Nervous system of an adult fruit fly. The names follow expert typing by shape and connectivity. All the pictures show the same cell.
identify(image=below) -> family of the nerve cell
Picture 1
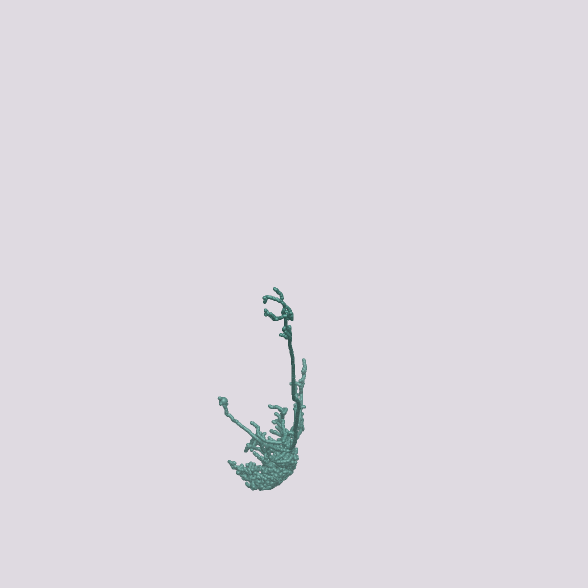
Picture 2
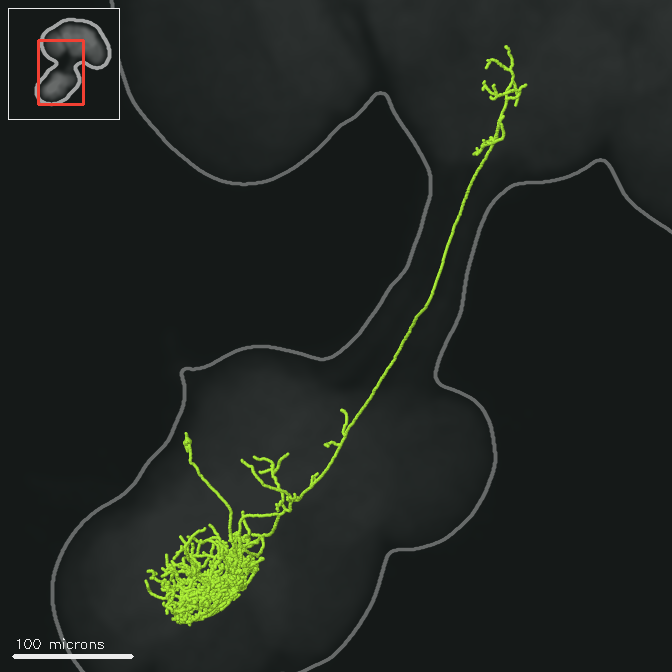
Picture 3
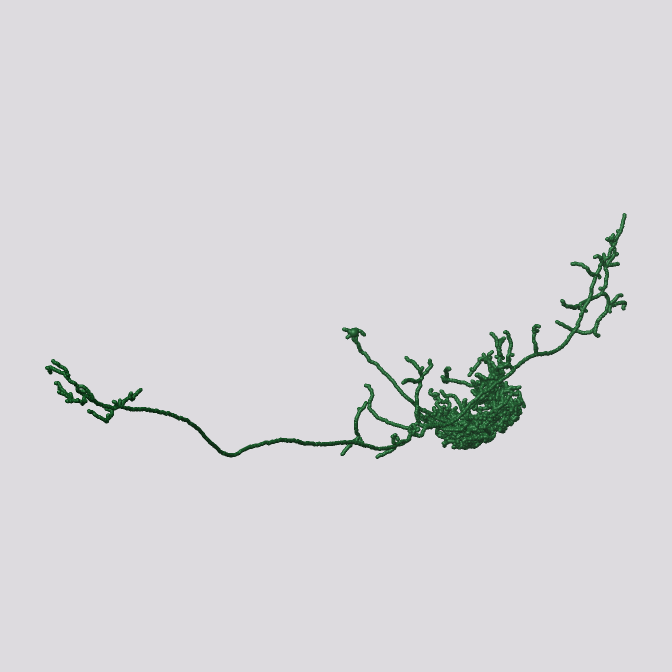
hemilineage 17A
